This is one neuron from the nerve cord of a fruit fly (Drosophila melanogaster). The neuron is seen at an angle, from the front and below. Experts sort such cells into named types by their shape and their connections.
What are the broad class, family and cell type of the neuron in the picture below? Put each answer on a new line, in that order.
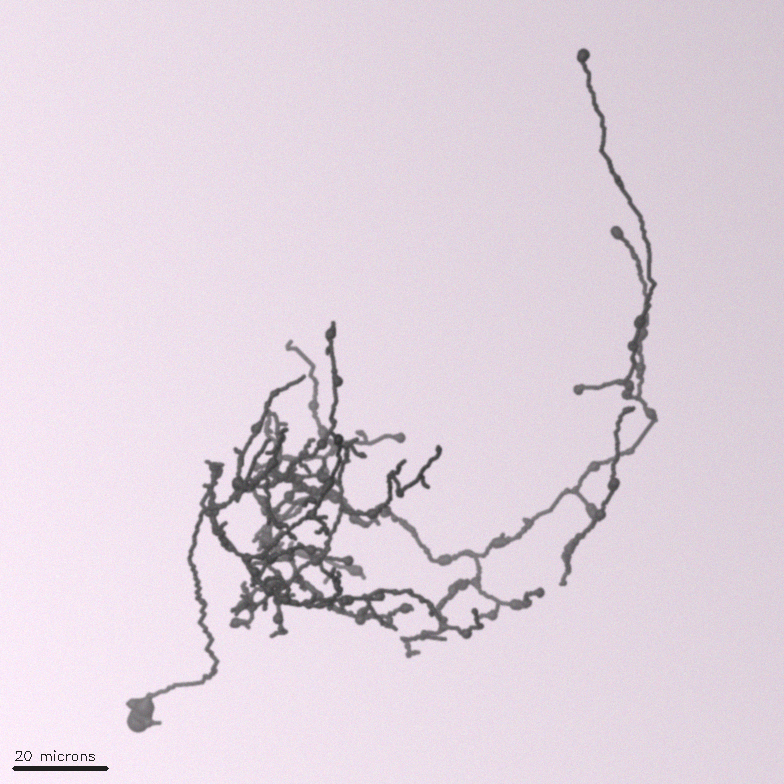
nerve-cord intrinsic neuron
hemilineage 04B
IN04B078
